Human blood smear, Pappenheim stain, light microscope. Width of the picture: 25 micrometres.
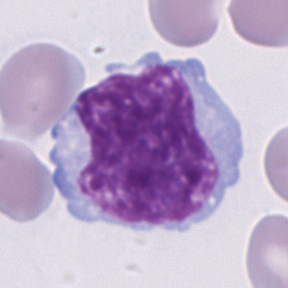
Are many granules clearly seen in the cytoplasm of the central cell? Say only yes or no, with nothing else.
No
